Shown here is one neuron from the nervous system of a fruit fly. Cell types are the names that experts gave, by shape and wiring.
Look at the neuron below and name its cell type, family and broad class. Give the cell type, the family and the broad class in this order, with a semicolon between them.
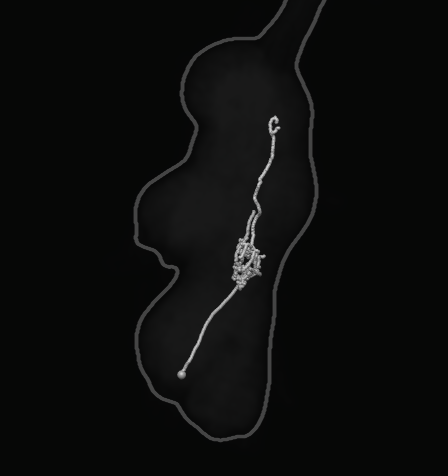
IN06A071; hemilineage 06A; nerve-cord intrinsic neuron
